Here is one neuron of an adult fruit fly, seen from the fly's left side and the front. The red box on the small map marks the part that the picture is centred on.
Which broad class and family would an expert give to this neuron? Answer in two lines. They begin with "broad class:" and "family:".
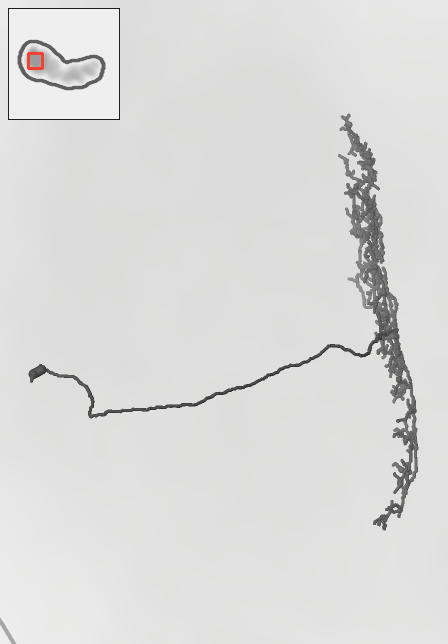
broad class: optic-lobe intrinsic neuron
family: Li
